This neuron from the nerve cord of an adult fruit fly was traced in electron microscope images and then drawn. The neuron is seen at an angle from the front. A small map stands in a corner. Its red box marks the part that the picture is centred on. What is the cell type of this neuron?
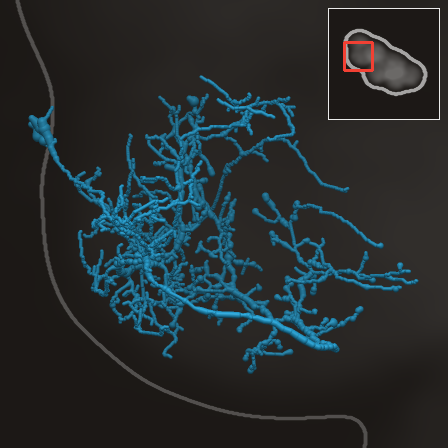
IN09A014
